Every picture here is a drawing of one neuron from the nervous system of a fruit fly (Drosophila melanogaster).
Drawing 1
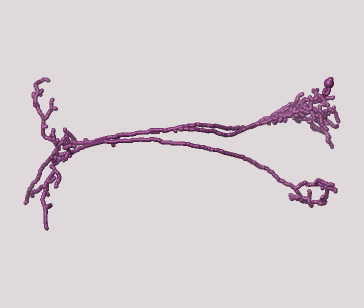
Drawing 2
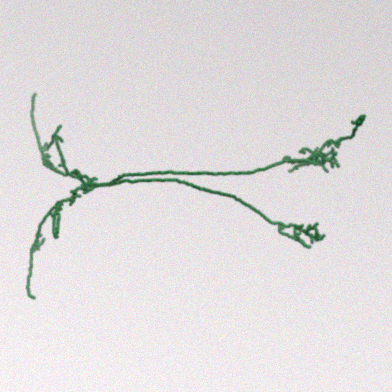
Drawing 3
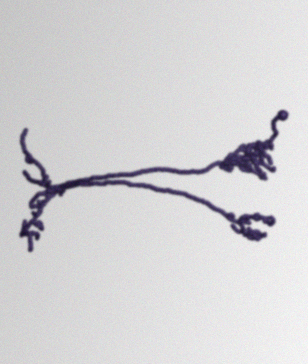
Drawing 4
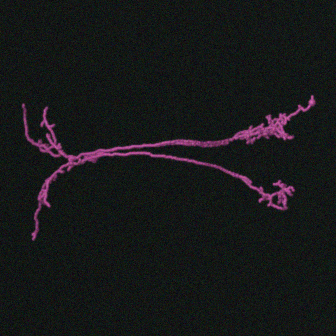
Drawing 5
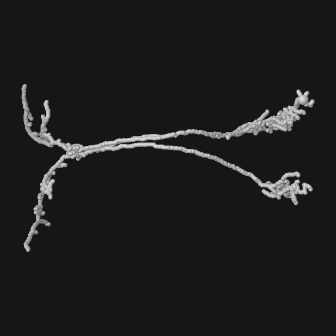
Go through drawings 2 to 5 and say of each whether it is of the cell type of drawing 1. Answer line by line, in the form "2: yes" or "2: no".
2: yes
3: yes
4: yes
5: yes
